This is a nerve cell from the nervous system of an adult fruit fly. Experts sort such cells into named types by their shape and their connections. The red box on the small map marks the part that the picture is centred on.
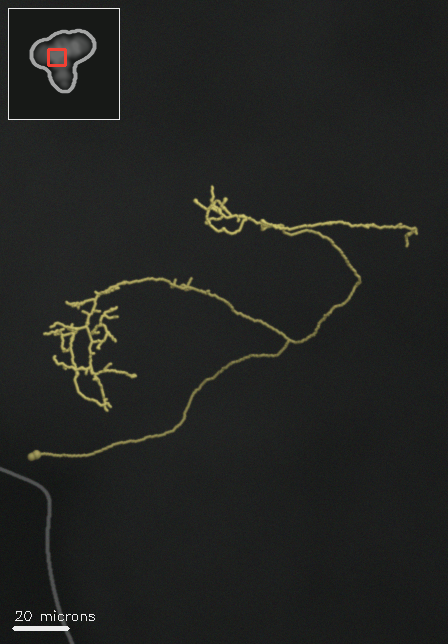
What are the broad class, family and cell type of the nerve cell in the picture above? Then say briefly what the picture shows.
Its broad class is central-brain intrinsic neuron. Its family is hemilineage DL1_dorsal. The cell type is SLP245. From left to right in the picture it spans about 150 microns. In this view it is wider than it is tall.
